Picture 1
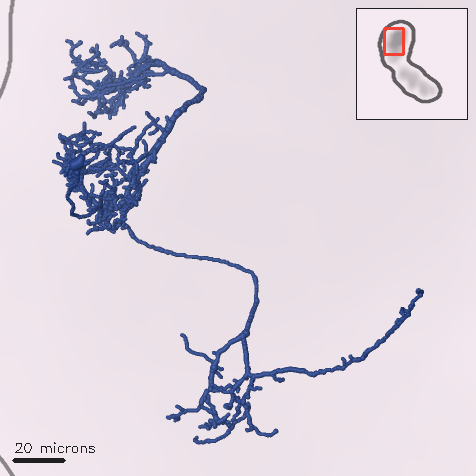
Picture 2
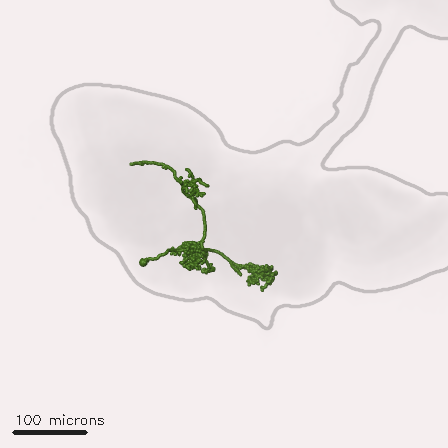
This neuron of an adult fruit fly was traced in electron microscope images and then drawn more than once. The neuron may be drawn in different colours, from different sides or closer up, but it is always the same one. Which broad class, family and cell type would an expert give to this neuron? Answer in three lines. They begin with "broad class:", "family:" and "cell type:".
broad class: central-brain intrinsic neuron
family: hemilineage ALl1_ventral
cell type: M_l2PN10t19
